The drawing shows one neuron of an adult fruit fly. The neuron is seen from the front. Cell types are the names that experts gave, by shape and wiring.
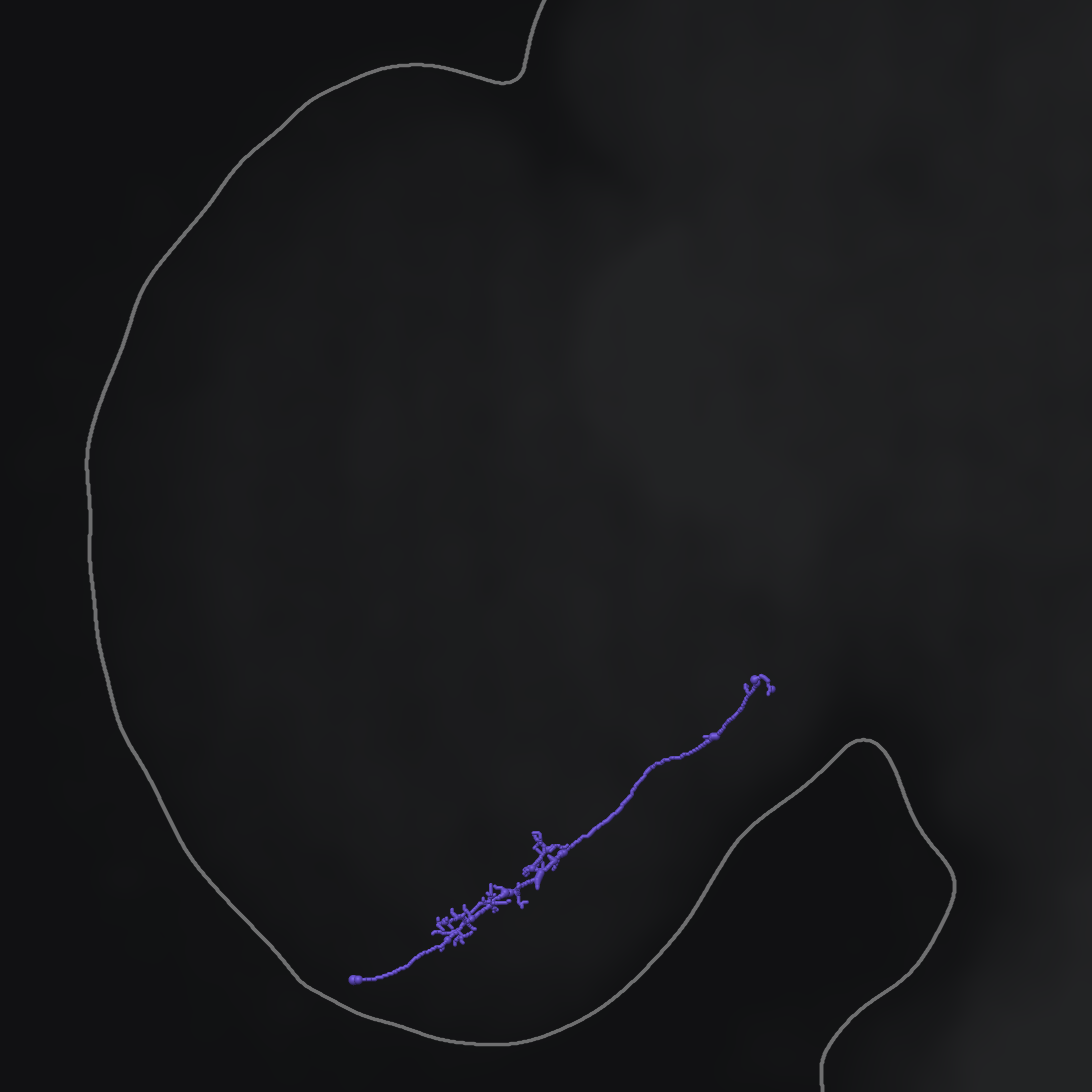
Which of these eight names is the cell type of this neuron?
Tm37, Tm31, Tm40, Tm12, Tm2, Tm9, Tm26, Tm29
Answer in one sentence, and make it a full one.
This neuron is a cell of type Tm12.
